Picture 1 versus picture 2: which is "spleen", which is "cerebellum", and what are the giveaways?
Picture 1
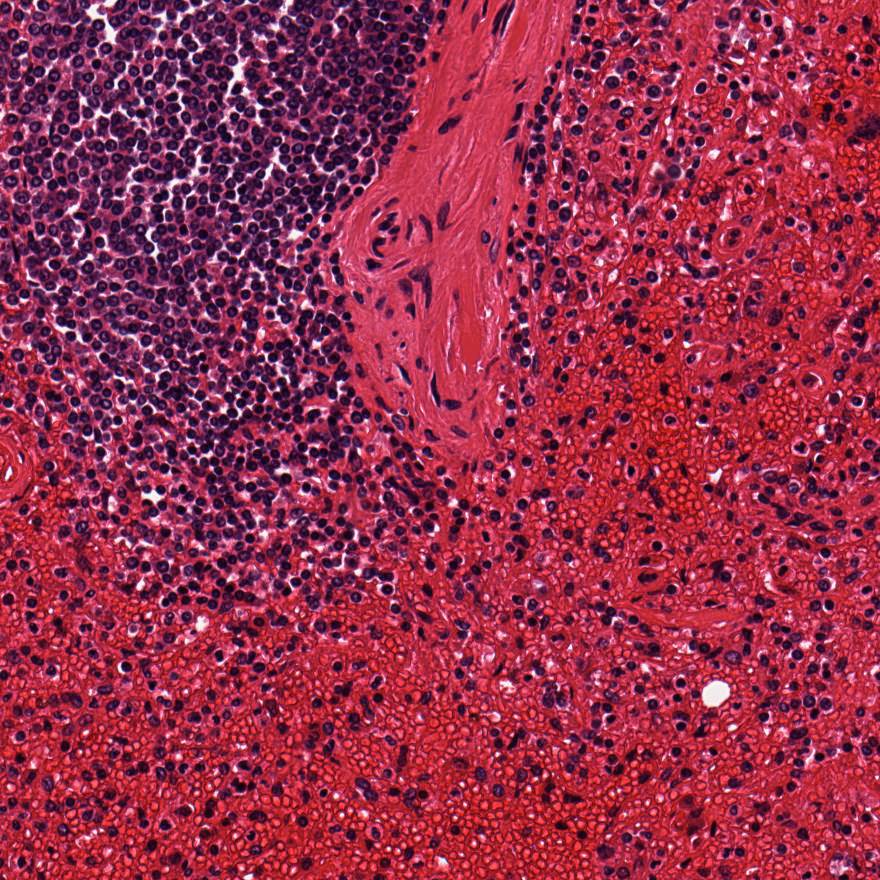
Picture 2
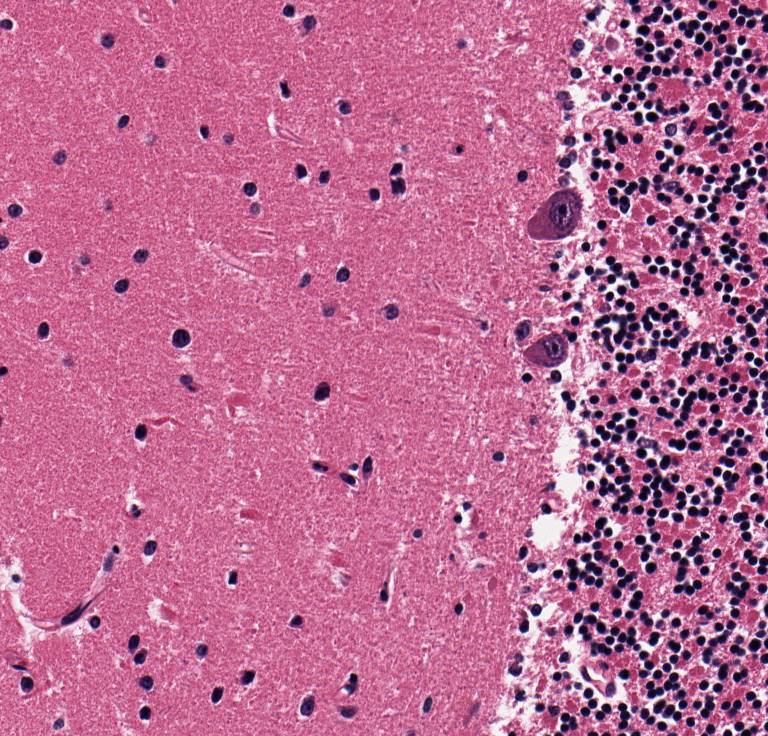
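The spleen is the first picture and the cerebellum the second. In the spleen, a dense sheet of closely packed small lymphocytes with round, darkly stained nuclei and very little cytoplasm fills the upper left. Most of the lower half and the right side is crowded with red blood cells, so it looks bright red, and the nucleated cells there, with dark round nuclei, lie singly among them rather than in a sheet. The cerebellum splits along a roughly vertical boundary: on the left a pale pink, finely fibrillary neuropil with small round nuclei widely spaced, on the right a dense layer crowded with small, round, dark nuclei with very little visible cytoplasm. Small pink cell-free patches are dotted among those dark nuclei.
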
